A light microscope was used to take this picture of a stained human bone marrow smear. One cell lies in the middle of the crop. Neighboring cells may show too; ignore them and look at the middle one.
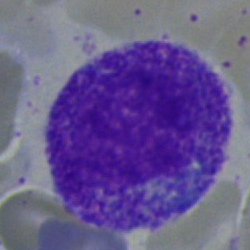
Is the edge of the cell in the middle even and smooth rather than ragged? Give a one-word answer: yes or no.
Yes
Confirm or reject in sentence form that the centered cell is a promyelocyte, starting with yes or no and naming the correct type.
Yes, the cell in the middle is recognised as a promyelocyte.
